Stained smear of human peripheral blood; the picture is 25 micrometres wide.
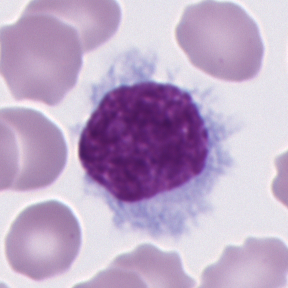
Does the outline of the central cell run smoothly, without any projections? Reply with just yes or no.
No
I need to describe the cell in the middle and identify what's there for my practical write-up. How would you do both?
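Around the nucleus, the cytoplasm forms a rim that is narrowest on the left side. The chromatin is dense purple, mottled with small lighter patches. The cytoplasm contains neither granules nor vacuoles. This cell is a hairy cell.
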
